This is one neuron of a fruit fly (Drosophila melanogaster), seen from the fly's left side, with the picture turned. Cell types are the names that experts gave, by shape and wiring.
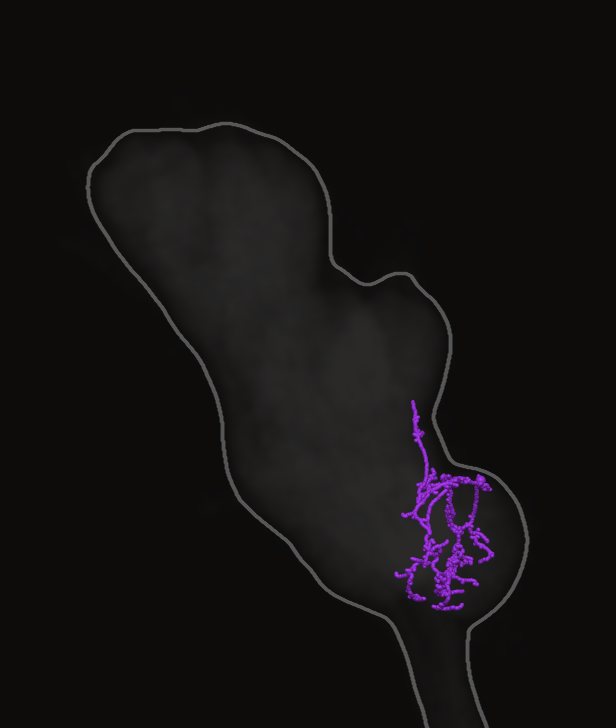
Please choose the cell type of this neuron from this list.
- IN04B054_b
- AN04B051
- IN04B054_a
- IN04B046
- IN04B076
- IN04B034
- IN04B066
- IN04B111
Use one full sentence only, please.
Under the cell type IN04B034 falls this neuron.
